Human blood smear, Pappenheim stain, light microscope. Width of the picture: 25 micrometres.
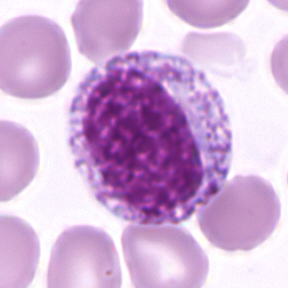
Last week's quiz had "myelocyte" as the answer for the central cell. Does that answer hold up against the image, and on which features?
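Item one, the nucleus: no nucleoli are visible.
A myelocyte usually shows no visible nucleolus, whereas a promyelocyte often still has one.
This point goes with myelocyte and against promyelocyte. Item two, the cytoplasm: it is pale greyish-lilac rather than deep blue.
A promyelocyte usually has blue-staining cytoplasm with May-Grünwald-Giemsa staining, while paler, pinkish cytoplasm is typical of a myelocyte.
This too favours myelocyte over promyelocyte. Item three, the chromatin: coarse and clumped, with darker patches separated by paler spaces. Item four, the rest: the cell is about 15 micrometres across, round to slightly oval with a smooth outline, shows no vacuoles, and has red cells lying close around it without overlapping it. Conclusion: the name myelocyte fits.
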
